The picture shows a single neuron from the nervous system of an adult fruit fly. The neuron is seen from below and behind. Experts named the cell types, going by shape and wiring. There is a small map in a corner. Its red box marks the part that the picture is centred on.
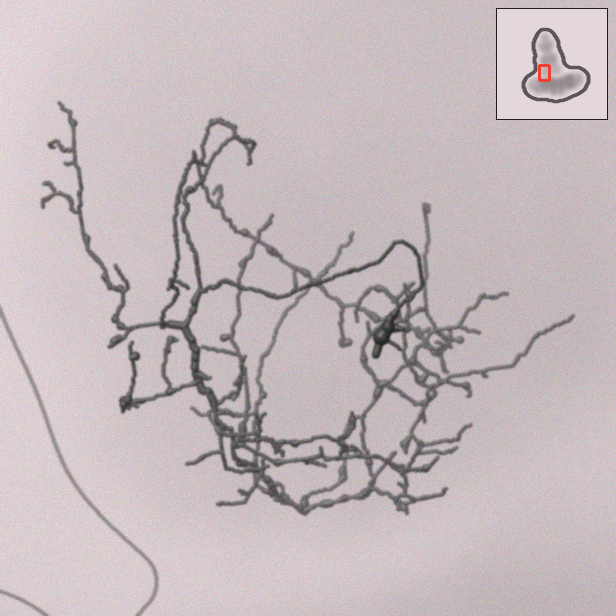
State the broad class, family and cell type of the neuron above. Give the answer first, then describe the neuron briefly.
Its broad class is nerve-cord intrinsic neuron. The family is hemilineage 04B. The cell type is IN04B091. The cell body can be seen in the middle of the picture. The picture shows dozens of branch ends.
